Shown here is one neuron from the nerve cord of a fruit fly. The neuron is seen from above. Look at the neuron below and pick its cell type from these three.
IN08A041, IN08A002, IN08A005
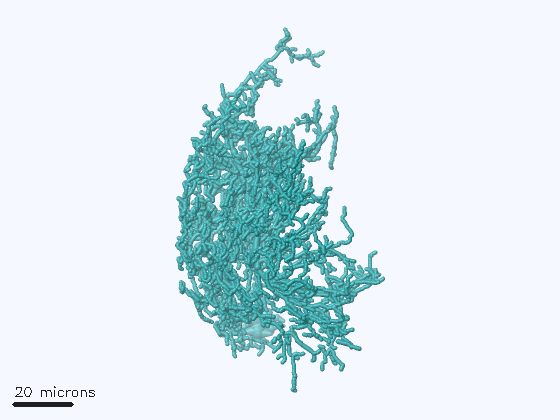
IN08A002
